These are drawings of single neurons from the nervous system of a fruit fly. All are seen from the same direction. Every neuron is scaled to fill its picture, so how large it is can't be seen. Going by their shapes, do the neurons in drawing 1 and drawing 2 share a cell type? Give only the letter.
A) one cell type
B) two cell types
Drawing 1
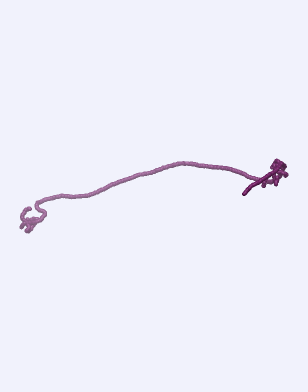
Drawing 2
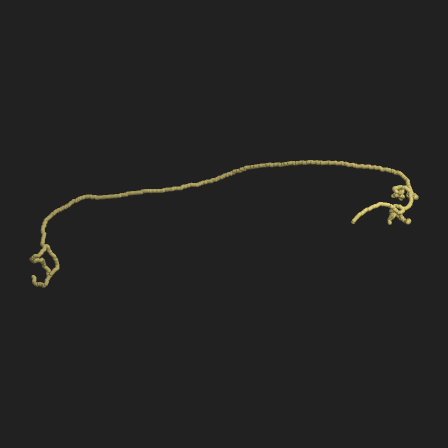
A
